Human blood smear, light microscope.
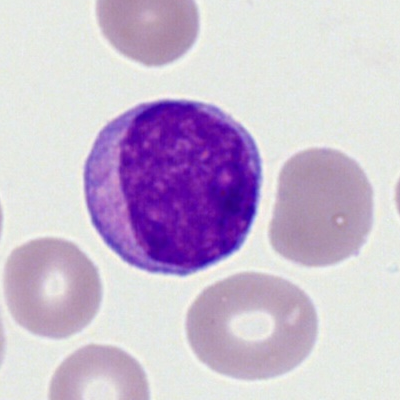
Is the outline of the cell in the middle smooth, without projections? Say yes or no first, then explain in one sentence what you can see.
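Yes. The cell surface is smooth with no projections.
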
